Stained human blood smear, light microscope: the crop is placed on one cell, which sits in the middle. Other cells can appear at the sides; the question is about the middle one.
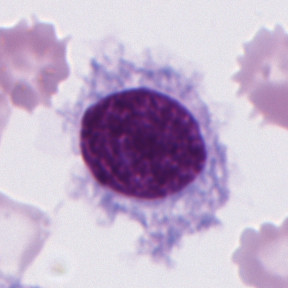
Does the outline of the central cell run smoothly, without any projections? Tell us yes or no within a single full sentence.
No, this cell has a rough edge, ragged or bearing projections, blebs or tags.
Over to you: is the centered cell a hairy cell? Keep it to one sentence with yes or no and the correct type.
Yes, the cell occupying the middle of the crop is a hairy cell.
